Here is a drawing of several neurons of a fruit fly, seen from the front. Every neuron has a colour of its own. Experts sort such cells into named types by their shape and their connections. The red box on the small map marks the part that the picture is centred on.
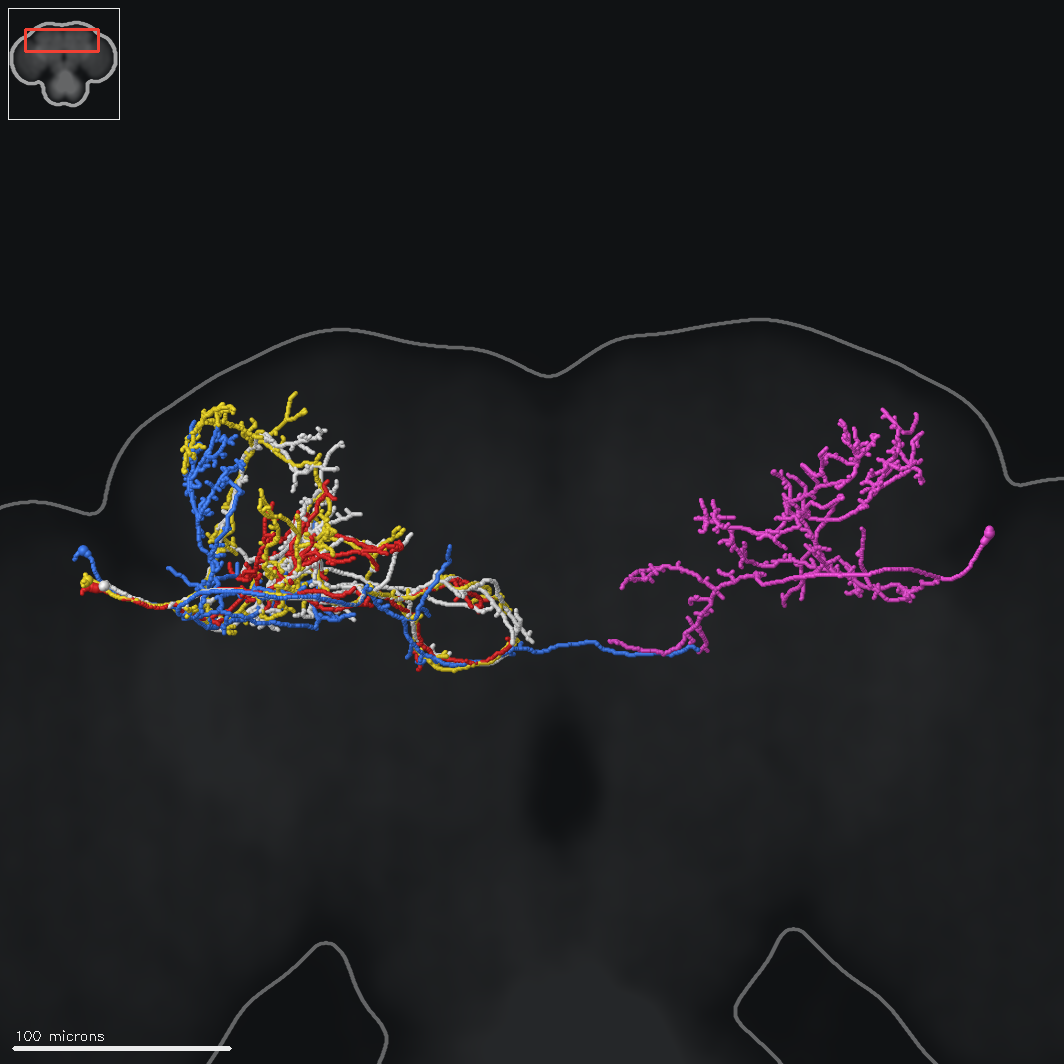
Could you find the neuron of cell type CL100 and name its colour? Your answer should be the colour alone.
yellow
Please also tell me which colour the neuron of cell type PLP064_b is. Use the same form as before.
white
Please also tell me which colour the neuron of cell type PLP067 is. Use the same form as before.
blue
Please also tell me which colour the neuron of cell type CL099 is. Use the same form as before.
magenta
